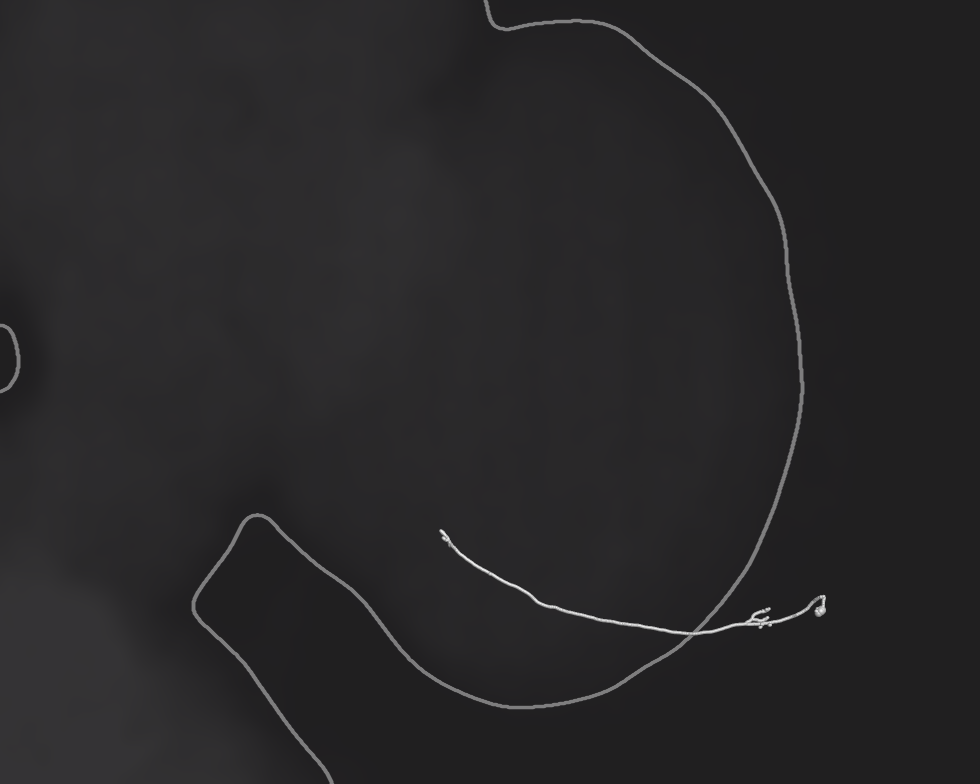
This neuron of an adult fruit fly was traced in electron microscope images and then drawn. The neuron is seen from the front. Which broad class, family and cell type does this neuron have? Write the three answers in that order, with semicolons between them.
optic-lobe intrinsic neuron; L; L4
